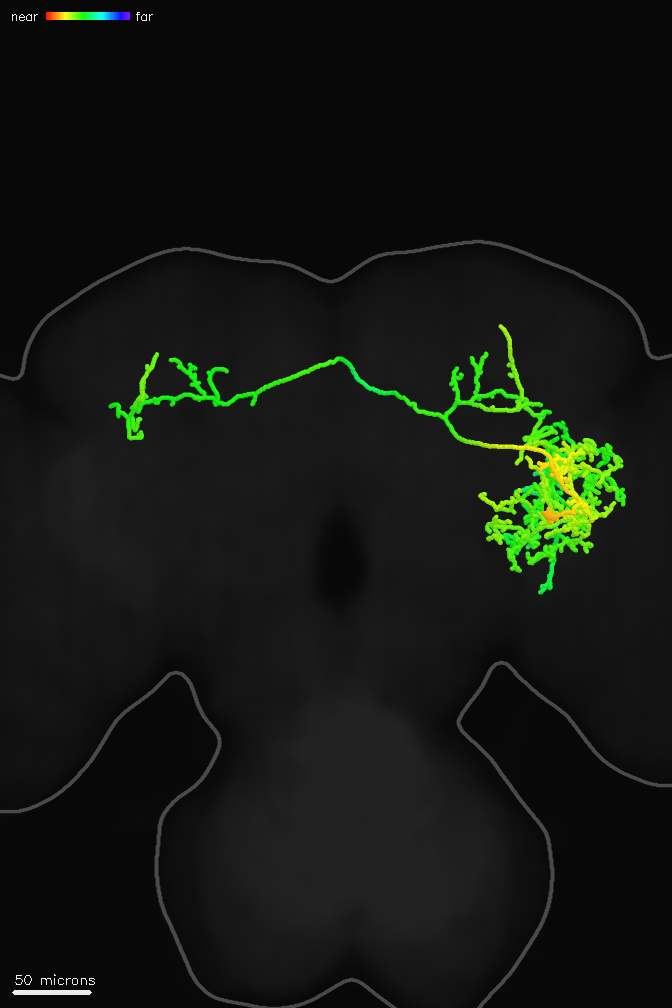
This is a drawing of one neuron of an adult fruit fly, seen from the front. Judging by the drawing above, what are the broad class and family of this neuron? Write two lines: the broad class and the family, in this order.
central-brain intrinsic neuron
hemilineage VLPa1_medial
